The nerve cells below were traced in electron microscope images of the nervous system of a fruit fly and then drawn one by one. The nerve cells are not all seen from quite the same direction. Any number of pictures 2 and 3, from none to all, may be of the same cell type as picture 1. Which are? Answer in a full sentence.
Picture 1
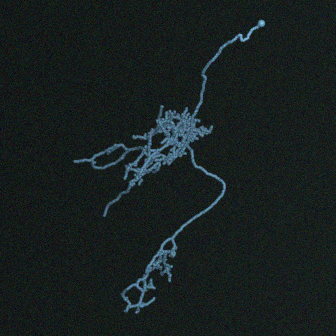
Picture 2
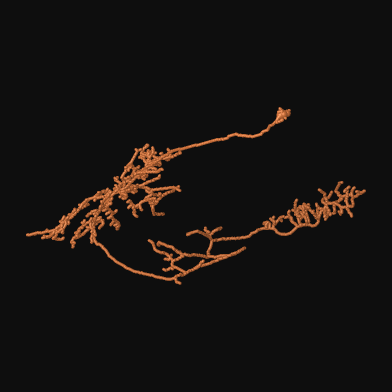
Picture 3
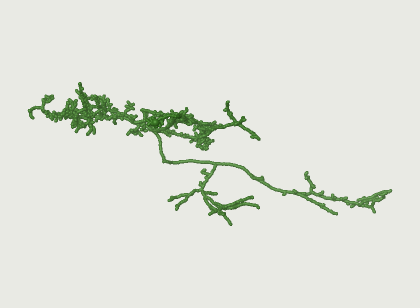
None of them is of the same cell type.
